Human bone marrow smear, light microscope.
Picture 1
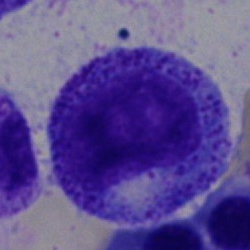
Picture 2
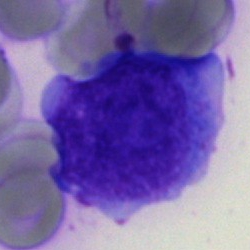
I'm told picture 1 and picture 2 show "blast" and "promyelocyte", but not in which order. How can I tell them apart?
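Picture 1 shows a promyelocyte; picture 2 shows a blast. Granules first: numerous reddish-purple granules are scattered through the promyelocyte's cytoplasm and over its nucleus, while the blast shows no distinct granules.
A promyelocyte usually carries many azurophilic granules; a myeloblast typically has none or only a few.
Chromatin next: finely textured in the promyelocyte, finely granular and stippled in the blast, coarse clumps in neither. Finally, layout: the promyelocyte's nucleus sits high, leaving a wider cytoplasmic band below, whereas the blast has an irregular, angular outline with a small dark knob-like projection on its top edge.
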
